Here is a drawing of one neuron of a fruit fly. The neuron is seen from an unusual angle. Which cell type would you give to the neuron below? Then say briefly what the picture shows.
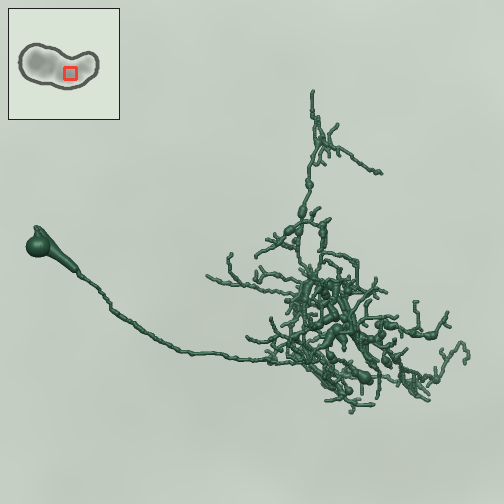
The cell type is IN09A033. It is a nerve-cord intrinsic neuron. The cell body is on the left of the picture. Dozens of branch ends can be seen.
